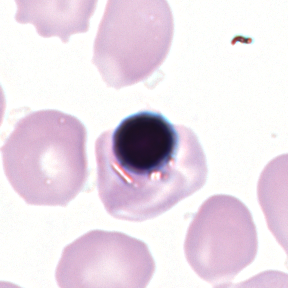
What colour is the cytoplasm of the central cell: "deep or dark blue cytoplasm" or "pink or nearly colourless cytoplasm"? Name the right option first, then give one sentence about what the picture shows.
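Pink or nearly colourless cytoplasm. The cytoplasm is pink, the same shade as the neighbouring red-staining cells.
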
